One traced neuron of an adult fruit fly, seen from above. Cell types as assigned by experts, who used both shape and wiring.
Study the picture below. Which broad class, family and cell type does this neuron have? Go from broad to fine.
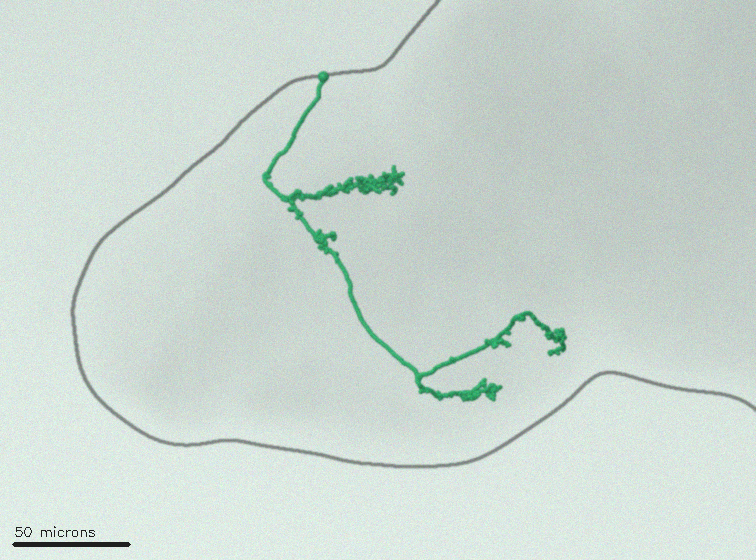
optic-lobe intrinsic neuron; TmY; TmY9b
